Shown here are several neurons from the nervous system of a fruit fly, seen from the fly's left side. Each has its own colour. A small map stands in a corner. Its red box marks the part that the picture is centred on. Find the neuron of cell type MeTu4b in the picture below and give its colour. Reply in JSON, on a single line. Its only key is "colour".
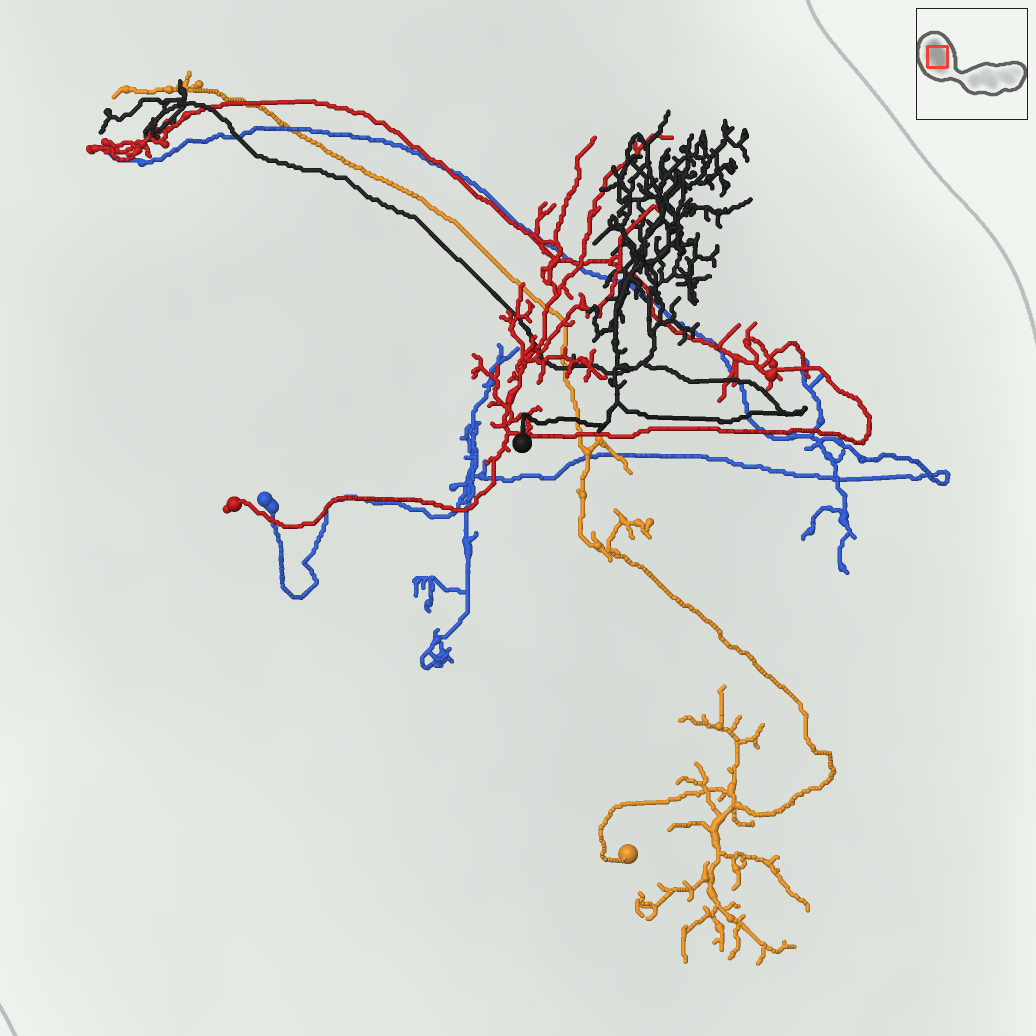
{"colour": "orange"}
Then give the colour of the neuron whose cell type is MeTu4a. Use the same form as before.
{"colour": "black"}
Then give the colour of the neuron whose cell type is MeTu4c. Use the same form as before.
{"colour": "blue"}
